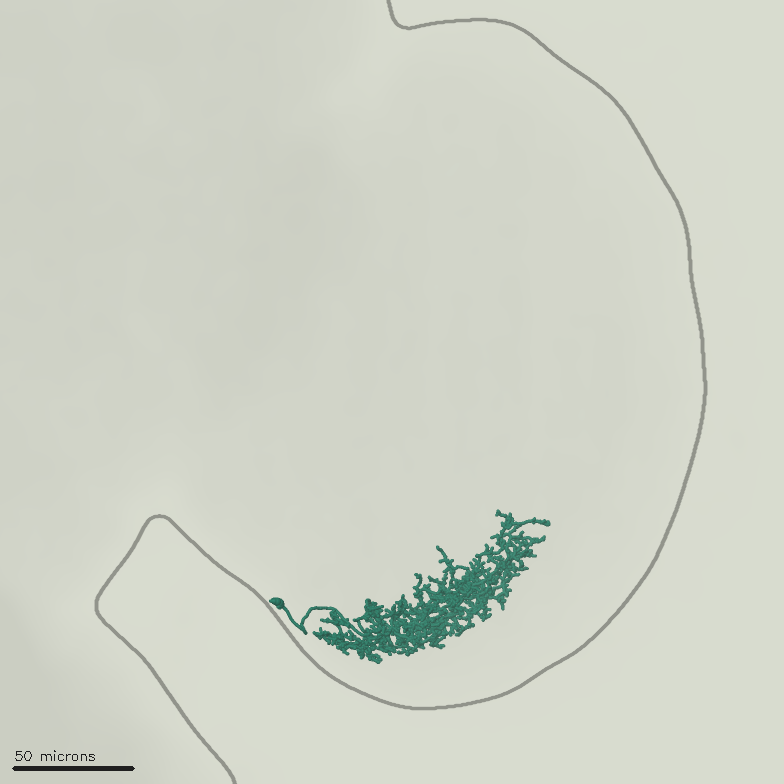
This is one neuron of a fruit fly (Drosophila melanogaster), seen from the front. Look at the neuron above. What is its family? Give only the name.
Pm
